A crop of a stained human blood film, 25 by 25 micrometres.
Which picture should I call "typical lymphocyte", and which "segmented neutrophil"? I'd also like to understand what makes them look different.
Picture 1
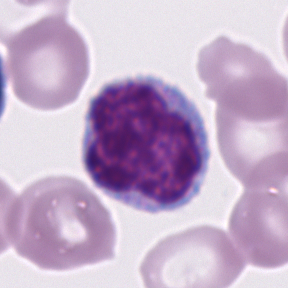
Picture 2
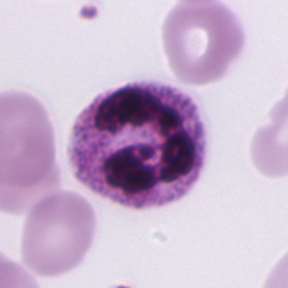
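Assignment first: the typical lymphocyte is in picture 1, the segmented neutrophil in picture 2. Size: both cells measure about 12 micrometres across, so size does not separate them. Outline: the lymphocyte is roughly round, while the neutrophil is round and even, with no surface projections. Nucleus: in picture 1 it measures about 11 by 10 micrometres and has a shallow notch in its lower edge, whereas in picture 2 it is split into several separate lobes arranged around the centre of the cell. Chromatin: in both cells it is dark purple and coarsely clumped, and in the lymphocyte it is dense as well.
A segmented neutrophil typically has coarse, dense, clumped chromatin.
Nucleoli: none are visible in the lymphocyte's nucleus or in the neutrophil's lobes.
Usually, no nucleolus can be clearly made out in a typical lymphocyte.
Cytoplasm: the lymphocyte has a narrow rim of pale blue, and the neutrophil shows no vacuoles.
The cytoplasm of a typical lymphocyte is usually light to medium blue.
Other details: a few fine reddish dots lie scattered over the lymphocyte's nucleus, and the red cells around the neutrophil lie close without touching it.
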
